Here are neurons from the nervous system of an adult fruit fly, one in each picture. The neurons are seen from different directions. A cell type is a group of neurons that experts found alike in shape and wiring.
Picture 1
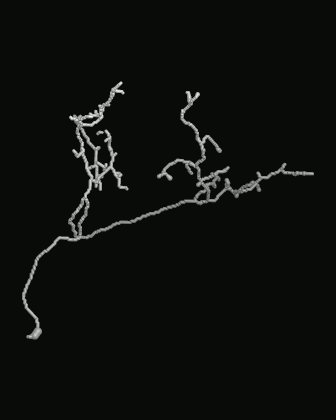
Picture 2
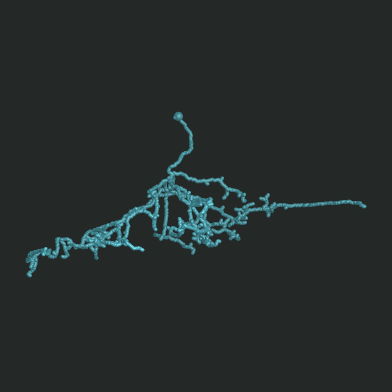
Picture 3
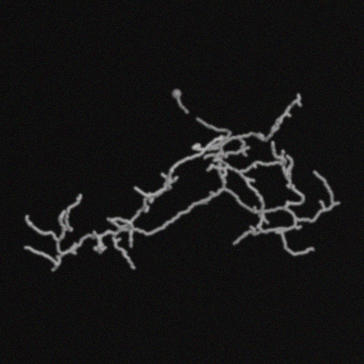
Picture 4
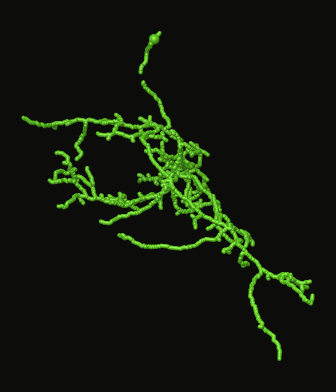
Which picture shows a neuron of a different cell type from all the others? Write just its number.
1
